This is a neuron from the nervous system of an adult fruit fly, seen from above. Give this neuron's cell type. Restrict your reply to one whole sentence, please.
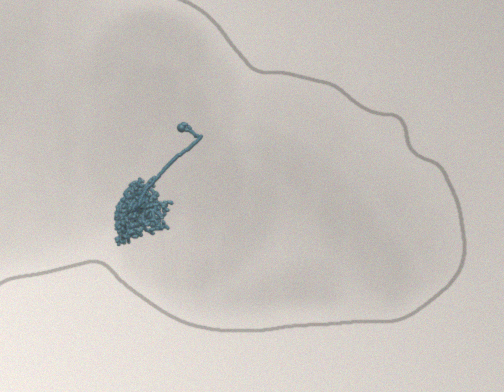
The cell type Li20 is the type of this neuron.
